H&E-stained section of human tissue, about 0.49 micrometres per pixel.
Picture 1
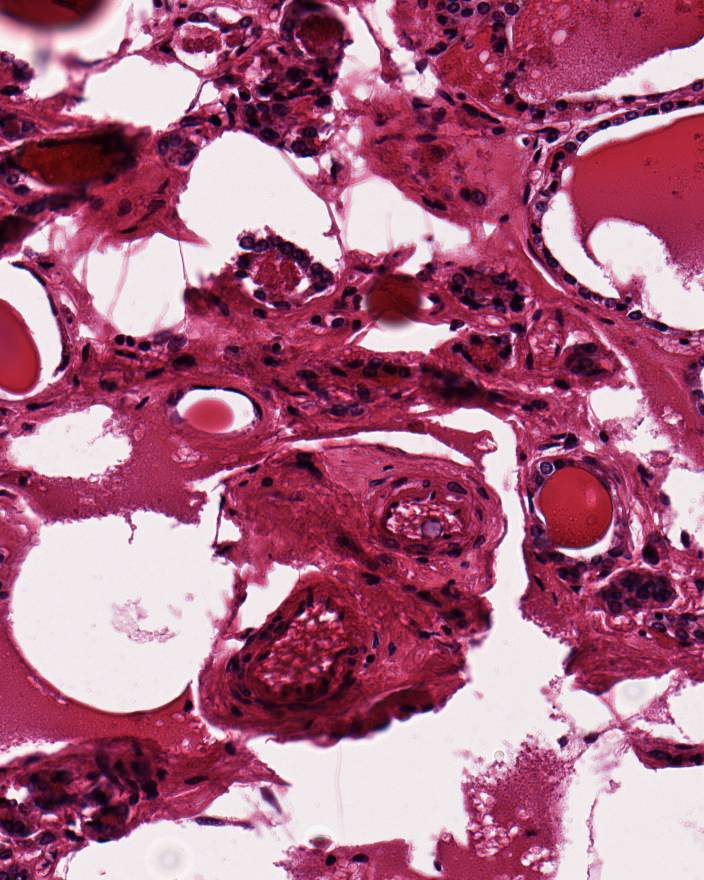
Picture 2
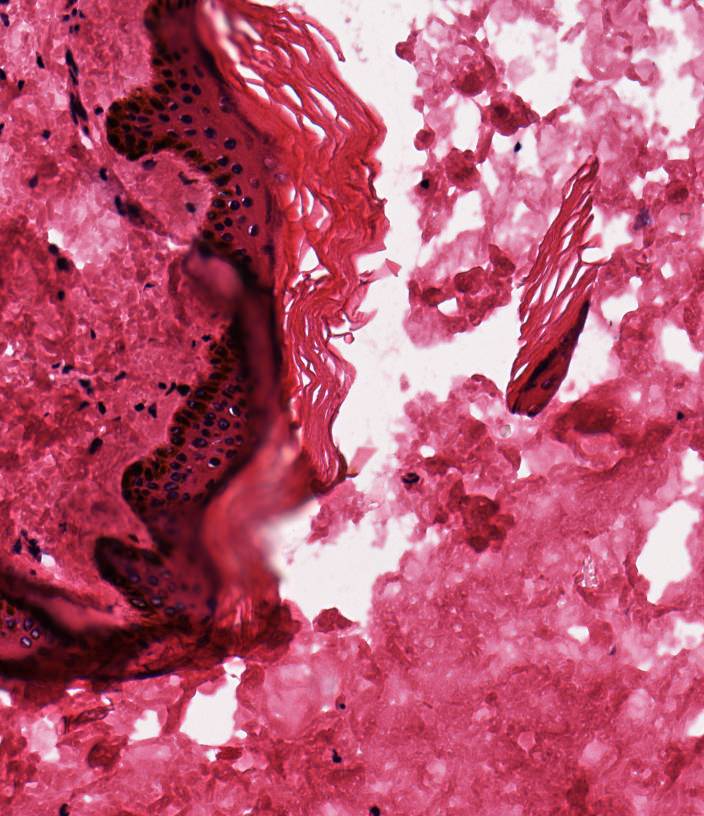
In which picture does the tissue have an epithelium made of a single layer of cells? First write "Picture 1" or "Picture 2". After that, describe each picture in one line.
Picture 1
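Picture 1: The large space at the top right is lined by a single layer of flattened to cuboidal cells.
Picture 2: The epithelium is thin, only a few cell layers thick.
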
